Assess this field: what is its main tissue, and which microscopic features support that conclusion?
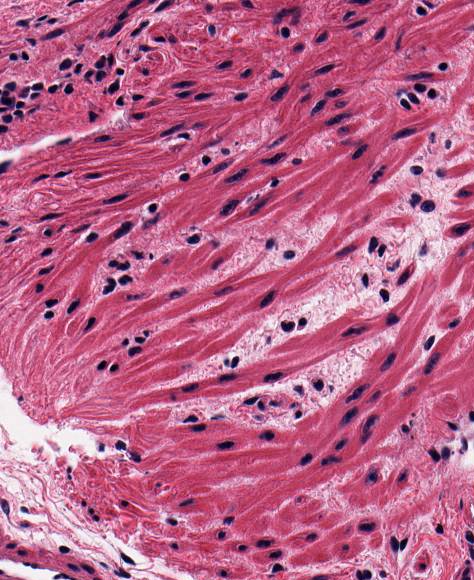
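Smooth muscle: bundles of cells with pink cytoplasm across almost the whole field. Nuclei elongated, cigar-shaped, blunt-ended.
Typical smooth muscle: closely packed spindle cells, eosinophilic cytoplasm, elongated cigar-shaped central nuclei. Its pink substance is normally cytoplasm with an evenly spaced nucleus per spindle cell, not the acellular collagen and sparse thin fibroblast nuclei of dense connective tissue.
Cluster of small round dark nuclei at upper left edge. No epithelium.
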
